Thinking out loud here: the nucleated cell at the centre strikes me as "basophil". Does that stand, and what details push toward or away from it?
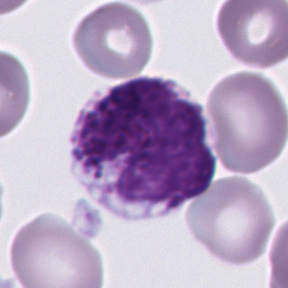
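First, the outline is roughly round.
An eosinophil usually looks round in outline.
So that feature goes with eosinophil and adds nothing for basophil. Next, a pale, nearly colourless, bubbly area with small clear spaces shows at the lower left of the cytoplasm.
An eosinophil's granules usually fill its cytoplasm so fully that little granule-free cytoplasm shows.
That pale patch goes against eosinophil. Weighing both, basophil fits.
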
